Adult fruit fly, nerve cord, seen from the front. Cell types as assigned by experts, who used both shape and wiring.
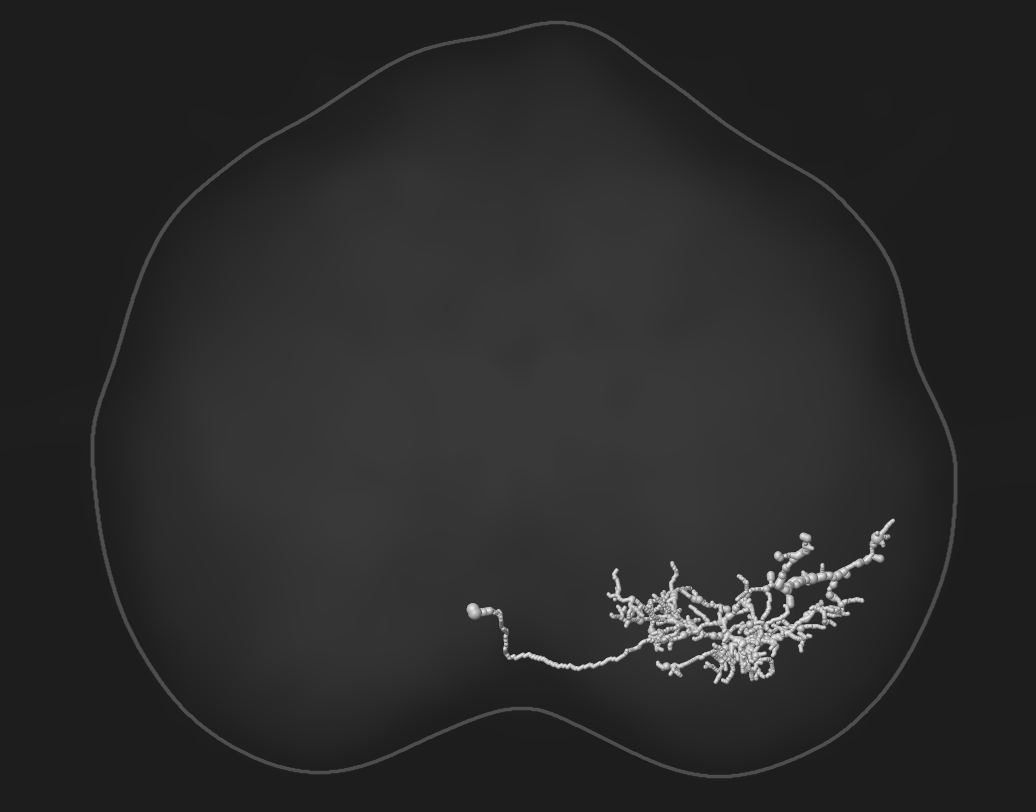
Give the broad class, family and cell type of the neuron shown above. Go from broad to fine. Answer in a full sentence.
A nerve-cord intrinsic neuron of hemilineage 13B, type IN13B054.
